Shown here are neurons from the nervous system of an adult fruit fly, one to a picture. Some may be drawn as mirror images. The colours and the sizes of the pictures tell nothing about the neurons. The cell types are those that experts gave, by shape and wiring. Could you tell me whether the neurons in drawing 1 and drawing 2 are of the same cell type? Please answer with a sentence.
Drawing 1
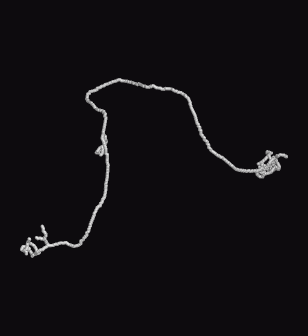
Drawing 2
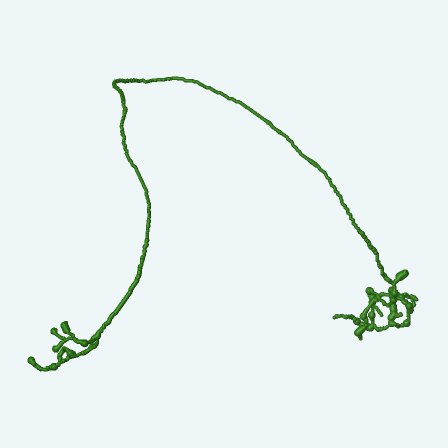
They are of different cell types.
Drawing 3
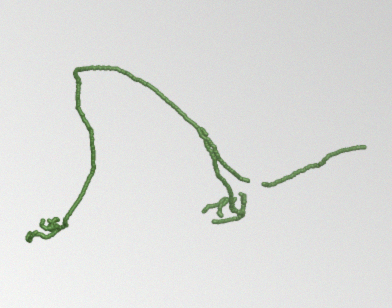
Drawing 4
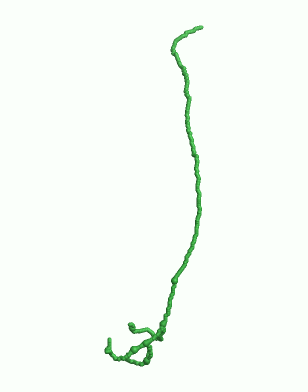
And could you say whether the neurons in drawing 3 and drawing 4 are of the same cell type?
They are of the same cell type.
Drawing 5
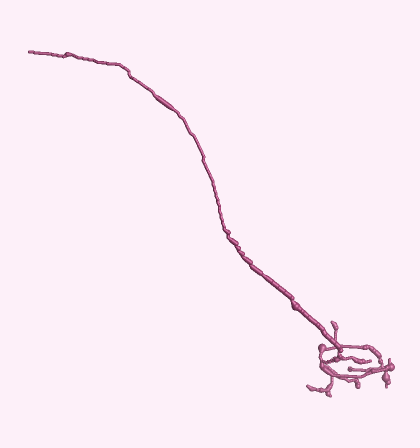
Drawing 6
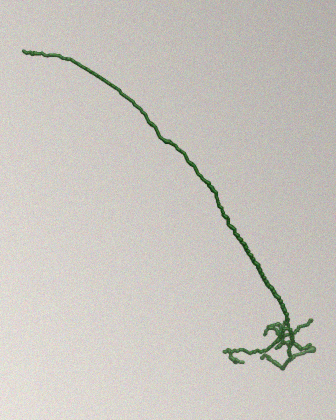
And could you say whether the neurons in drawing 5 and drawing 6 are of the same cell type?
They are of the same cell type.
